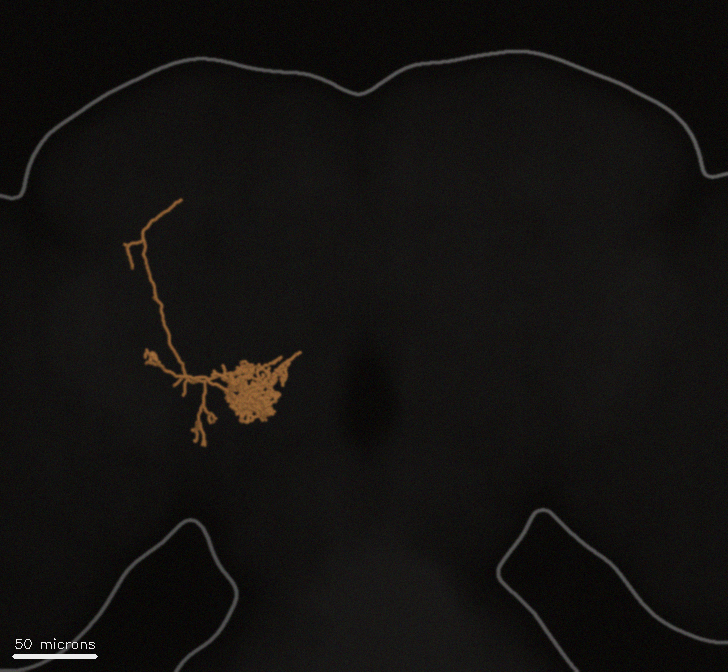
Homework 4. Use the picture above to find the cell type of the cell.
VP3+_l2PN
